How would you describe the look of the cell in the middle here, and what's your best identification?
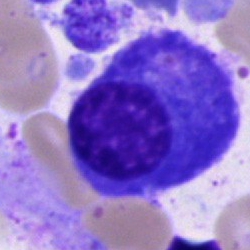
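First, the outline is roughly oval, with a smooth edge. Second, the nucleus lies off-centre, toward the lower left of the cell. Third, the cytoplasm is stained a deep blue. Fourth, a paler area sits in the cytoplasm just upper right of the nucleus. This is a plasma cell.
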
